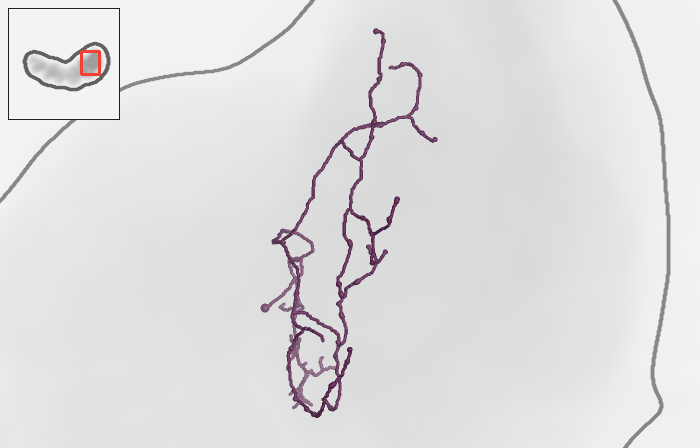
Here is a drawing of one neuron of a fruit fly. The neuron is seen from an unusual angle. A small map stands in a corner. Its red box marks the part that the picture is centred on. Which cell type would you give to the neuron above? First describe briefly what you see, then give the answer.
As drawn here it is taller than it is wide. This is a visual centrifugal neuron. The cell type is LPT113.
